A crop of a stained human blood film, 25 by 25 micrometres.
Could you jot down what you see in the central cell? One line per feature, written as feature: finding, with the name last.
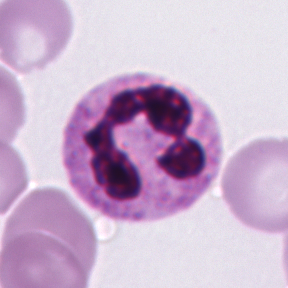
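Lobes: curved arc, open toward the bottom
Chromatin: dark purple, coarsely clumped
Cytoplasm: plentiful, pale pinkish-lilac
Granules: fine, lilac, evenly spread, filling the cytoplasm
Size: about 13 micrometres across
Name: segmented neutrophil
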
